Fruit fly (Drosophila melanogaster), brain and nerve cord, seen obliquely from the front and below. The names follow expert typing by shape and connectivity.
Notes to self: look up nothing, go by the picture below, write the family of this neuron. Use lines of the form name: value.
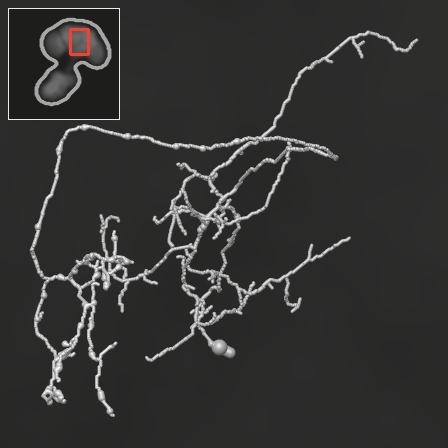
family: hemilineage DM5_central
